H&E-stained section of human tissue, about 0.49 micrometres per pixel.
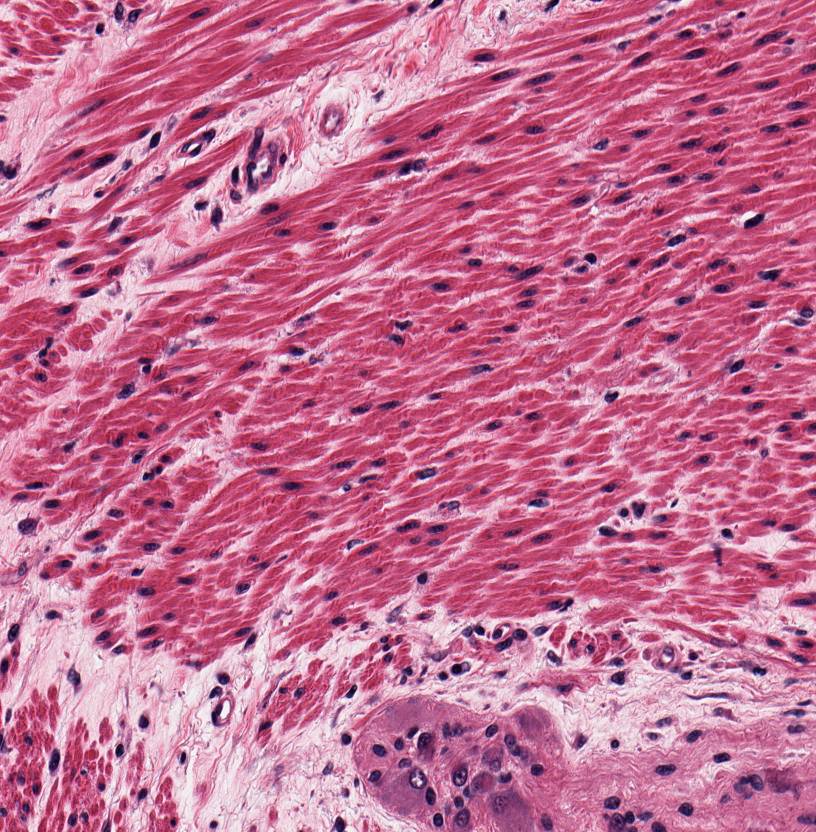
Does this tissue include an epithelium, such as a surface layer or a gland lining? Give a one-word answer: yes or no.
No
